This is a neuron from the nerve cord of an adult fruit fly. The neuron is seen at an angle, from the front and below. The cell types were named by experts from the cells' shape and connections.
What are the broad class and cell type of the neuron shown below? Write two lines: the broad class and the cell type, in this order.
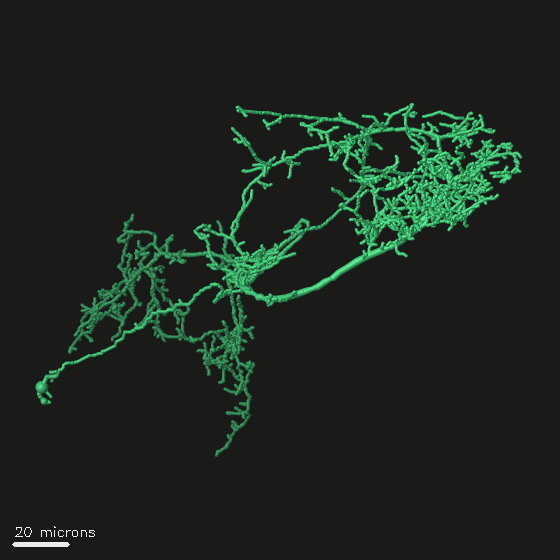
nerve-cord intrinsic neuron
INXXX042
